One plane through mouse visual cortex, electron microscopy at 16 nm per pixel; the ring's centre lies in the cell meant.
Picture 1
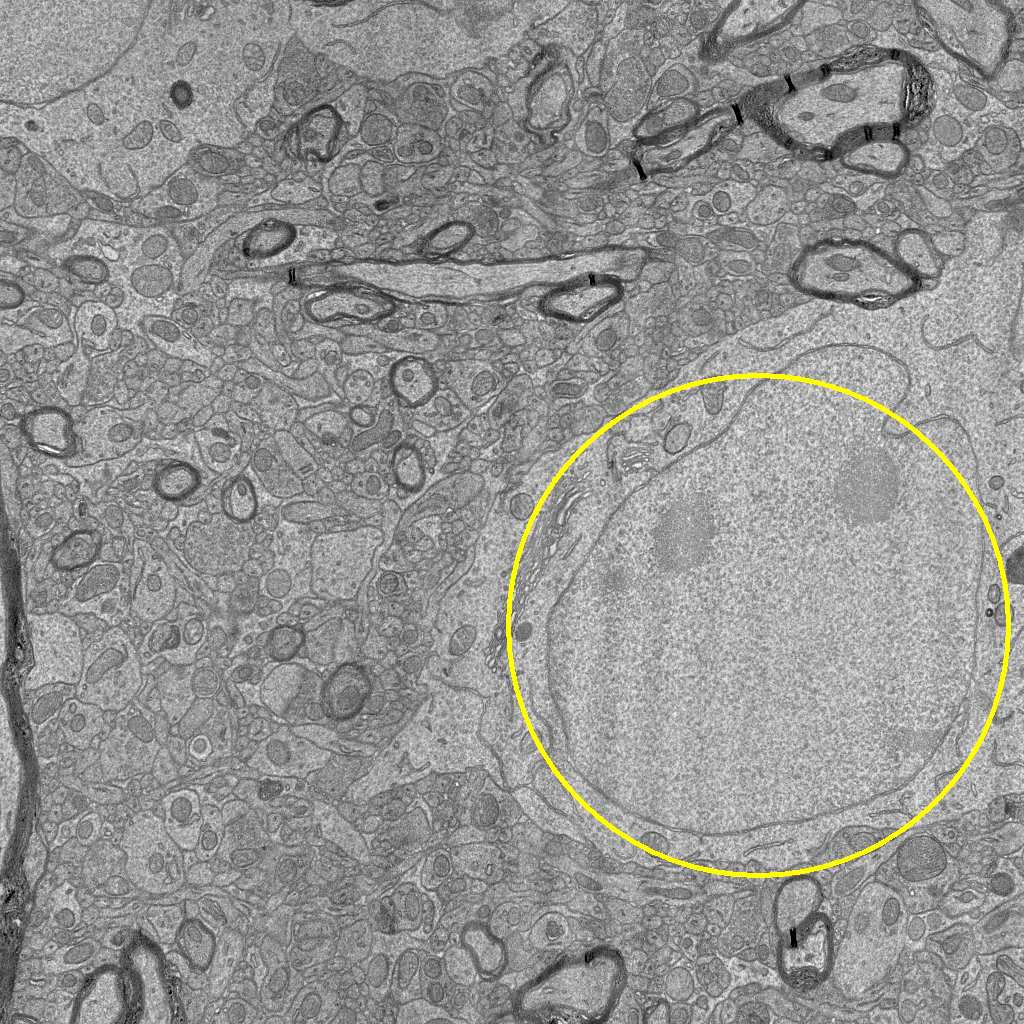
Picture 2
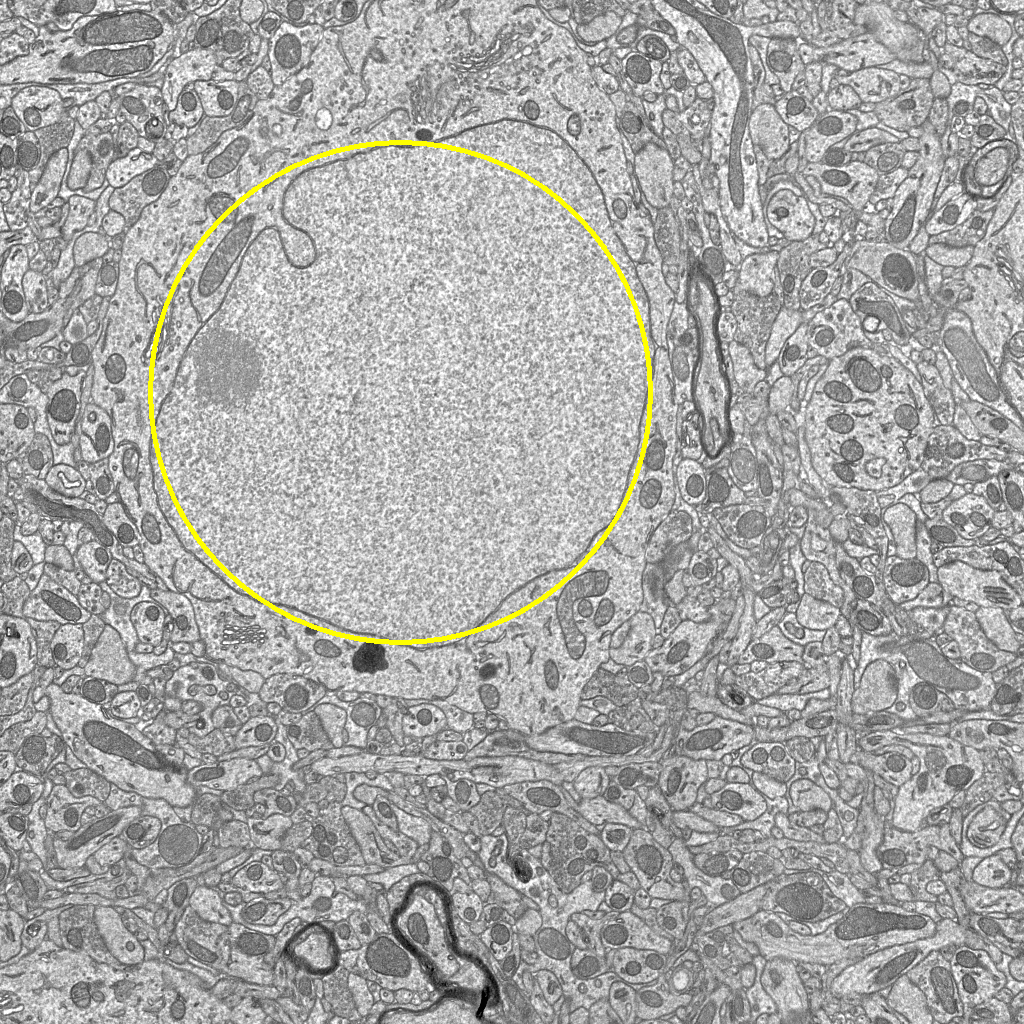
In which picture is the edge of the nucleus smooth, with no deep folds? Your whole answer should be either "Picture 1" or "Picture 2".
Picture 1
